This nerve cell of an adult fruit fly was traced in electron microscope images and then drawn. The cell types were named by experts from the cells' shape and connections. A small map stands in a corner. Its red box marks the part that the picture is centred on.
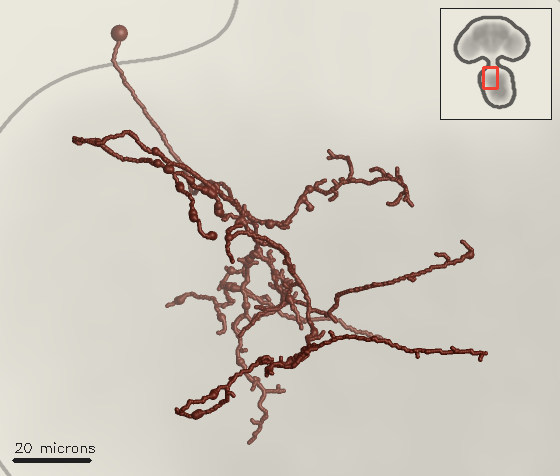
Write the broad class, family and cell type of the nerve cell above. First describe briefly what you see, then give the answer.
Its cell body lies at the upper left of the picture. By the scale bar it is about 110 microns wide in this view. The picture shows dozens of branch ends. It is a nerve-cord intrinsic neuron. Its family is hemilineage 08A. The cell type is IN08A050.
